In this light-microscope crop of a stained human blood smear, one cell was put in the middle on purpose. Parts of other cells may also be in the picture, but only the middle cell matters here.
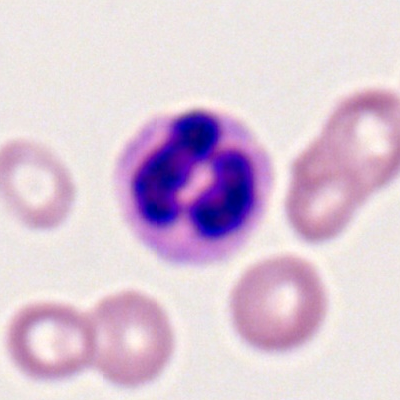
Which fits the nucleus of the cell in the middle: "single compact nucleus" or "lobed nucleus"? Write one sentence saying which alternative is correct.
There are two or more lobes forming the nucleus of the cell.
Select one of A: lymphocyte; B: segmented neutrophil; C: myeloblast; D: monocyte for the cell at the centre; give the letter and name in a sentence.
Option B stands as correct, the central cell being a segmented neutrophil.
